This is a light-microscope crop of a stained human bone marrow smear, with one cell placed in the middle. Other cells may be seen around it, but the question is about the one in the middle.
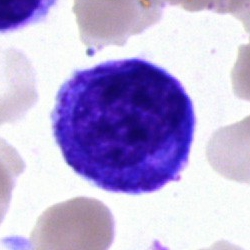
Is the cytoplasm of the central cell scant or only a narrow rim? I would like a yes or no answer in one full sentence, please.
Yes, it is a narrow rim of cytoplasm that surrounds the nucleus.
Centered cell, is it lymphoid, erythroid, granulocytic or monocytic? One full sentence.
Belonging to the granulocytic lineage is the cell positioned in the middle.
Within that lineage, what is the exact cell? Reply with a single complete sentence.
At the center of the crop sits a promyelocyte.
